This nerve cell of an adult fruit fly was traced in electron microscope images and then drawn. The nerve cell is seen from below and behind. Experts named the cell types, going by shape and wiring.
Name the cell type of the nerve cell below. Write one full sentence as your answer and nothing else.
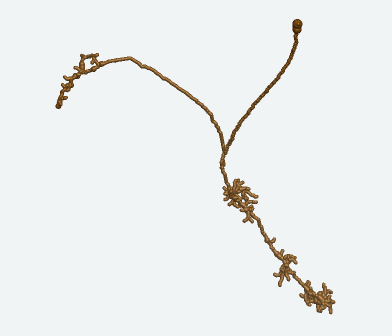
What this nerve cell is, by cell type, is T2.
